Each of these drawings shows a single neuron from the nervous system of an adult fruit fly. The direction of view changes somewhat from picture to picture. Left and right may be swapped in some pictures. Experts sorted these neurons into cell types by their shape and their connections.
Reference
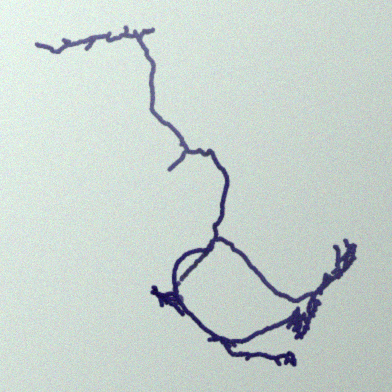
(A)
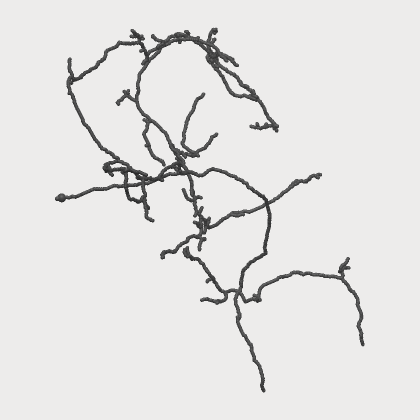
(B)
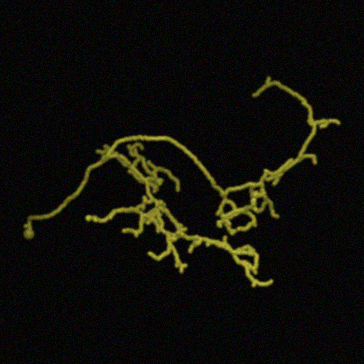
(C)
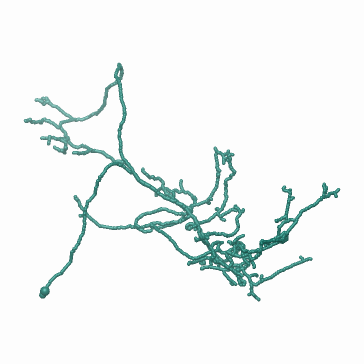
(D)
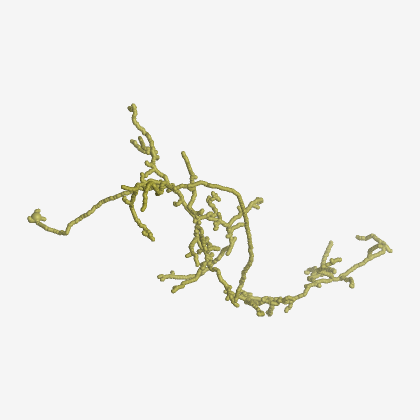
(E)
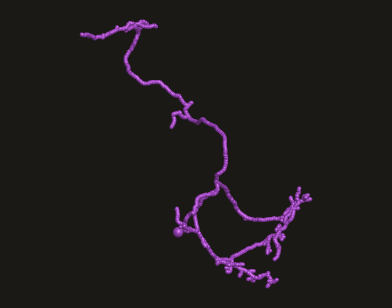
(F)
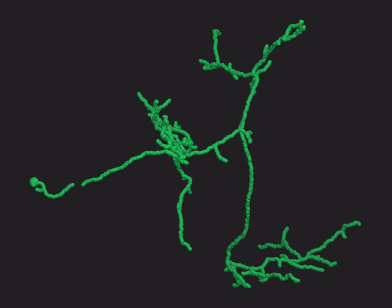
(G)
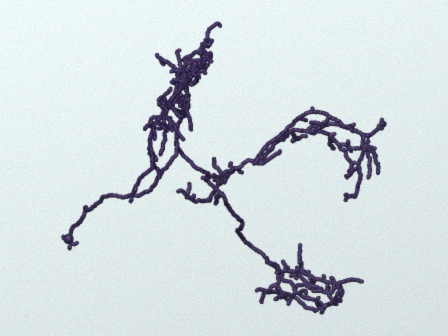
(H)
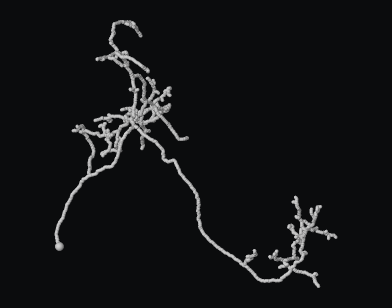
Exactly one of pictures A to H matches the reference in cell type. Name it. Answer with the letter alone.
E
